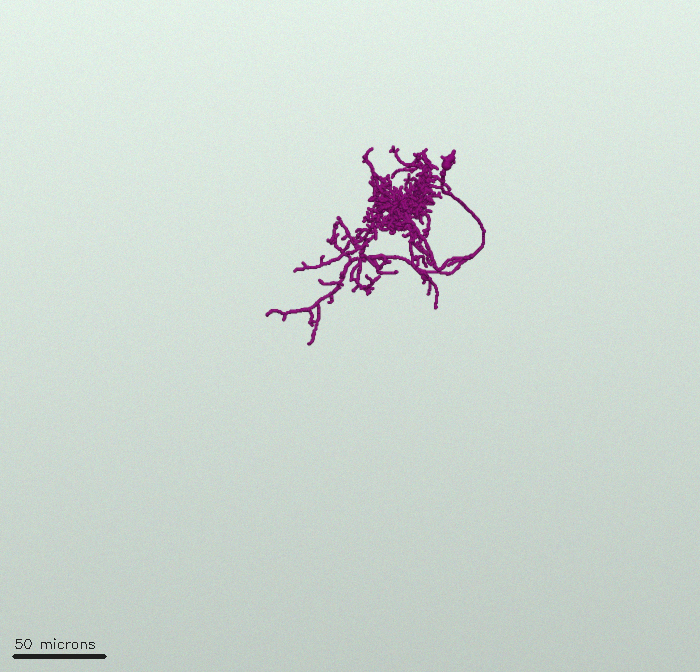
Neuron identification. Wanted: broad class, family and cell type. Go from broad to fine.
central-brain intrinsic neuron; LHPV; LHPV2g1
